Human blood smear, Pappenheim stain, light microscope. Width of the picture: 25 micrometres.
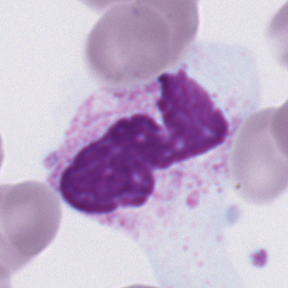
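Segmented neutrophil in a stained smear of peripheral blood. Its nucleus consists of two broad lobes joined by a thick middle part, with dense, dark purple chromatin broken only by small paler gaps. Many small pinkish-red granules lie loosely scattered through the cytoplasm, with clear cytoplasm between them.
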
